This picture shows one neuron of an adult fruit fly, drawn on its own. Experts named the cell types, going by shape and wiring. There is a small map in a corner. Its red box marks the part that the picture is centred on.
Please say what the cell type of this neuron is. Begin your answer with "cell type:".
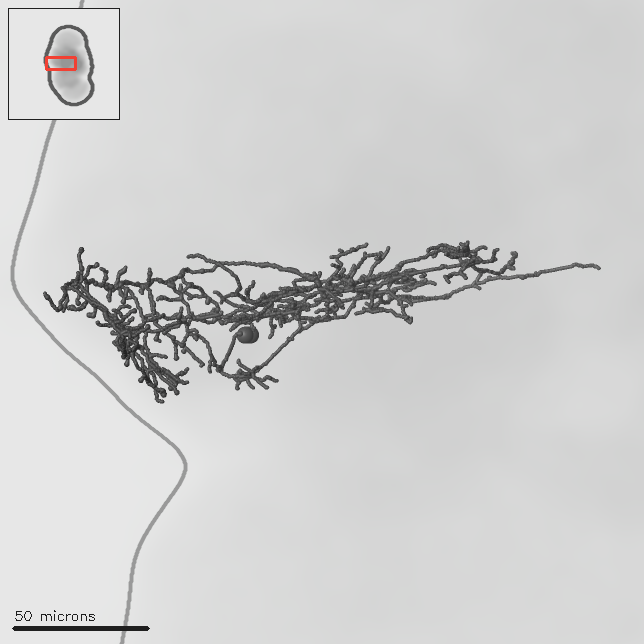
cell type: IN23B016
